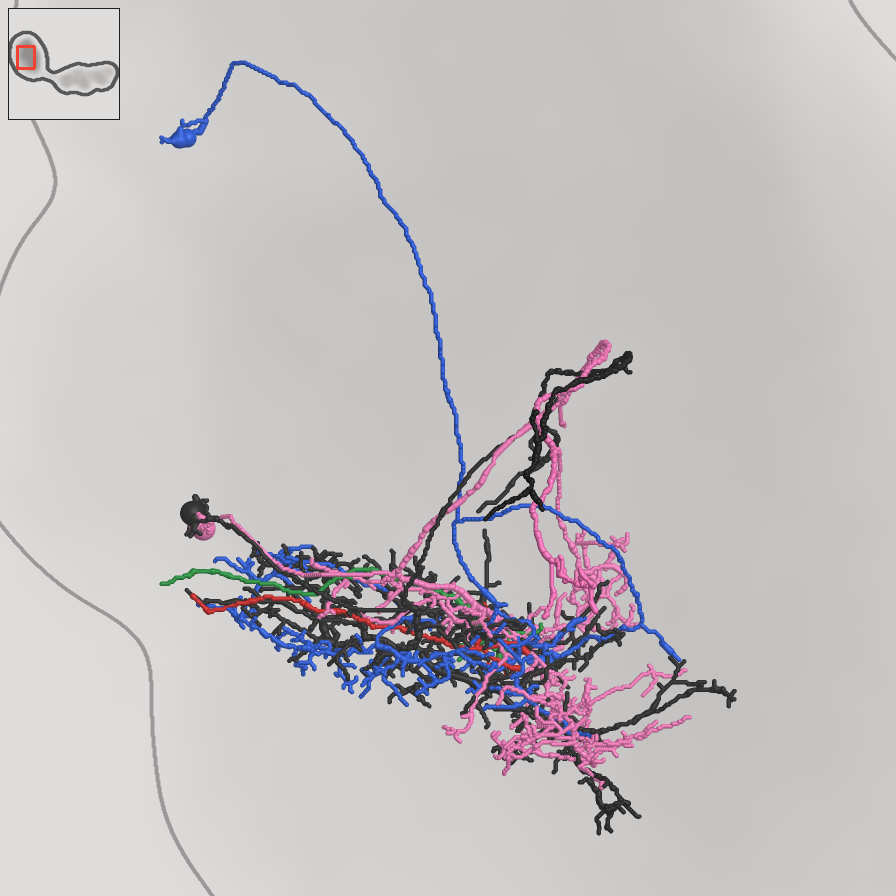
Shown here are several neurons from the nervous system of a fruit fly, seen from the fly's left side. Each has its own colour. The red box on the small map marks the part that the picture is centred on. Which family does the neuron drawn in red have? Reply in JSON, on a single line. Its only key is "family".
{"family": "class mechanosensory"}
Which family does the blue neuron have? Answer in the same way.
{"family": "hemilineage WEDd1"}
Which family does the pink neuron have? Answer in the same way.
{"family": "hemilineage ALl1_ventral"}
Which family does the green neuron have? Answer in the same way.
{"family": "class mechanosensory"}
